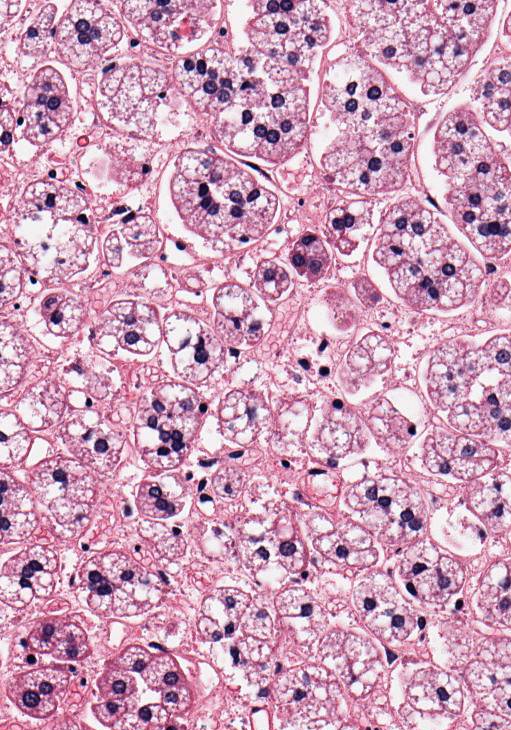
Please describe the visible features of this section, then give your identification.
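Throughout the field, the cells are grouped in rounded nests of varying size. Each cell has abundant pale cytoplasm filled with many small clear vacuoles. The nuclei are small, round and darkly stained, and their size is fairly uniform from cell to cell across the field. This is adrenal gland.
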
